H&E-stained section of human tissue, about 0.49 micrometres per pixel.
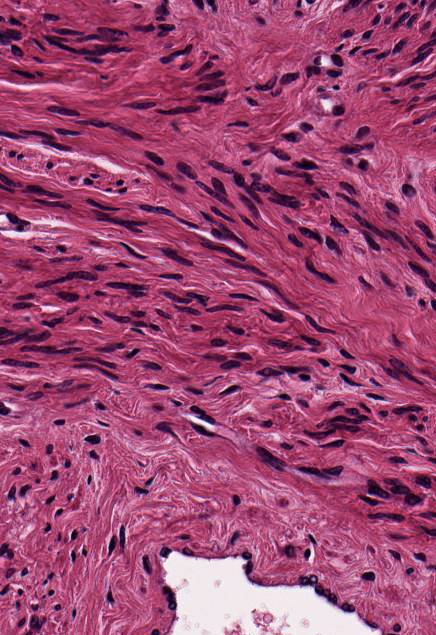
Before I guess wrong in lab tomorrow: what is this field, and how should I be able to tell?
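Shown here: dense connective tissue. Abundant pink wavy fibres lie between spindle cells, and most bundles run obliquely from upper left toward lower right.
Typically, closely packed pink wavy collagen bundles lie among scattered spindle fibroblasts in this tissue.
In the lower left, cells are sparser and fibres looser than in the centre.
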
